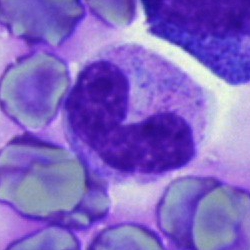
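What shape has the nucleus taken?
It's deeply indented into a kidney or horseshoe shape, and the indentation opens toward the upper right.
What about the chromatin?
Dark purple and condensed.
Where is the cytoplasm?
A moderate amount, pale lilac-grey, lying mainly in the upper right of the cell.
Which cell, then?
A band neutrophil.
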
